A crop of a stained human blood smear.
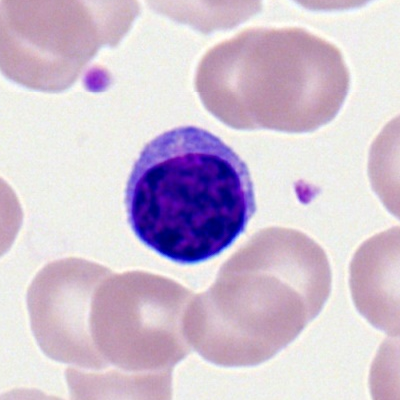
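Lymphocyte in a stained human blood smear. The cell outline is roughly round, and the nucleus fills most of the cell. Its chromatin is dark purple and coarsely clumped. The cytoplasm is widest above the nucleus.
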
